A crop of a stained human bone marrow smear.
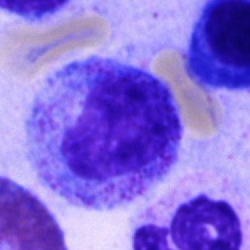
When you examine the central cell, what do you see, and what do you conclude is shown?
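First, the nucleus: it has a shallow indentation on its upper left side and sits off-centre, toward the right of the cell. Next, the cytoplasm: it is pale lilac-blue, with fine reddish-purple granules scattered through it. The cell is a myelocyte.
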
